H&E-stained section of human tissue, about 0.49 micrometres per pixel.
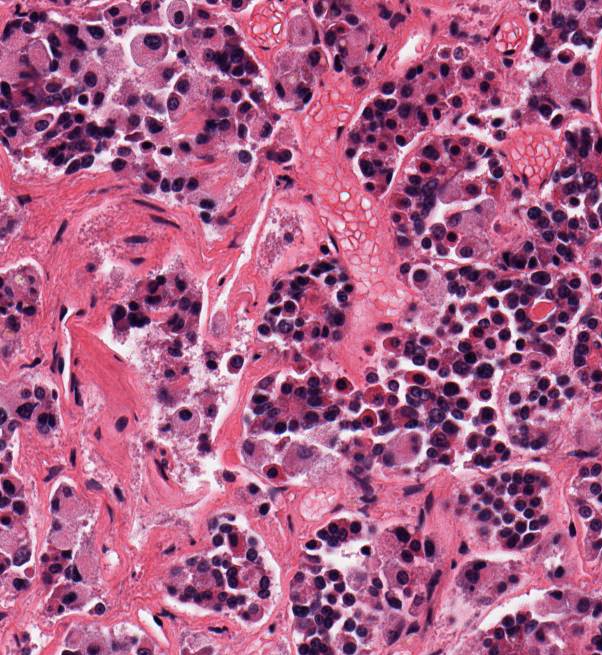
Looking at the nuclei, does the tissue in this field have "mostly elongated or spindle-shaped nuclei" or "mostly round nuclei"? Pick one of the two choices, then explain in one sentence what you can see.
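Mostly round nuclei. Most nuclei are small, round and darkly stained.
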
